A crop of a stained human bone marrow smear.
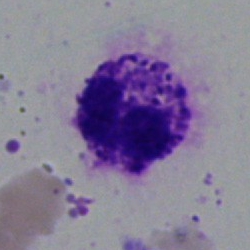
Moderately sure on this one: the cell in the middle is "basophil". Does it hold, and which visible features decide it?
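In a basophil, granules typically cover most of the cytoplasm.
Here the granules lie over the nucleus so thickly that you cannot trace its outline, which matches basophil. Granules also sit right at the margin, making the edge bumpy on an outline that is roughly round.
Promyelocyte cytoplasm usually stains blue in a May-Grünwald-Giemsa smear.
Around the granular mass you see only a faint pale lilac haze, not blue, so this speaks against promyelocyte. No other nucleated cell touches this one; only small purple specks are scattered nearby. So basophil is right, and promyelocyte does not fit.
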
